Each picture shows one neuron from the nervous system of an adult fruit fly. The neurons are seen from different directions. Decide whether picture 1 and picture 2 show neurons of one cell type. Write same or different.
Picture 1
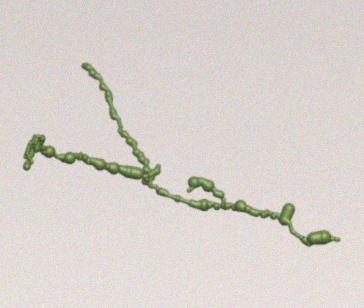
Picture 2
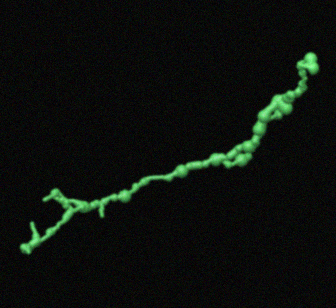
same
